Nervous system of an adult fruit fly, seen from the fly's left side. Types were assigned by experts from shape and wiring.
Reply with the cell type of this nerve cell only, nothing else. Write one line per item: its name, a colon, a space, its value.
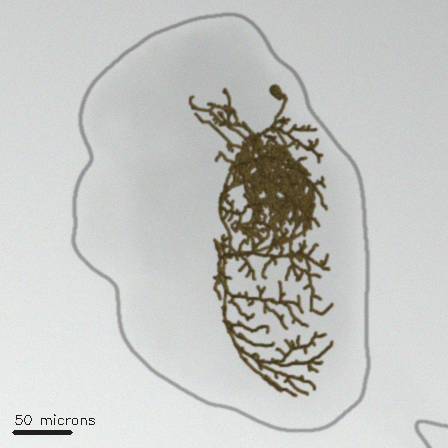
cell type: MeVC2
